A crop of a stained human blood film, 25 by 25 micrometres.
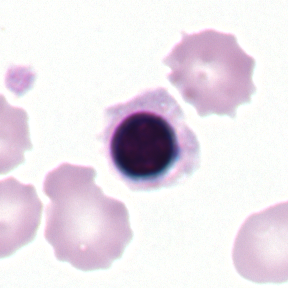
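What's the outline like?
Irregular and somewhat angular, not smoothly round.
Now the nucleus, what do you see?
It's round, about 6 micrometres across, and sits off-centre, with the widest band of cytoplasm toward the upper right; the chromatin is very dark and densely condensed, almost uniform throughout.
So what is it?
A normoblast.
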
